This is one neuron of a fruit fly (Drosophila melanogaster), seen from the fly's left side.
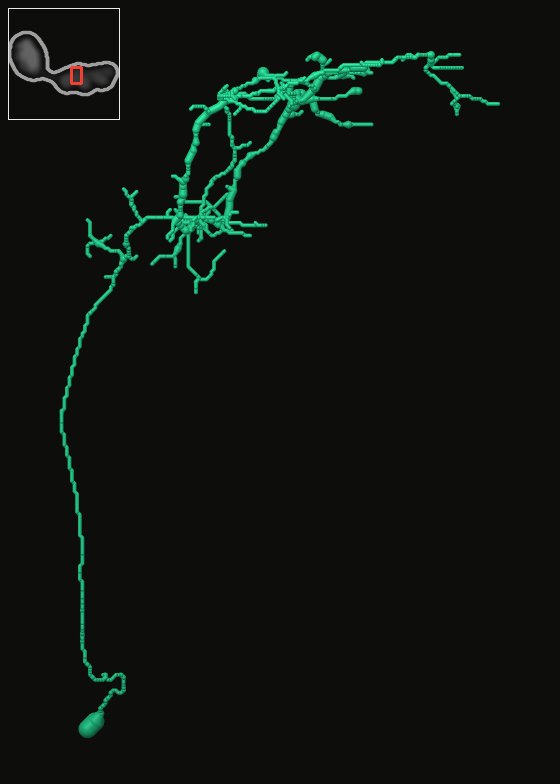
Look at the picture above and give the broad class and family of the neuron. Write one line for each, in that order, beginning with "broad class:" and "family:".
broad class: nerve-cord intrinsic neuron
family: hemilineage 03B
